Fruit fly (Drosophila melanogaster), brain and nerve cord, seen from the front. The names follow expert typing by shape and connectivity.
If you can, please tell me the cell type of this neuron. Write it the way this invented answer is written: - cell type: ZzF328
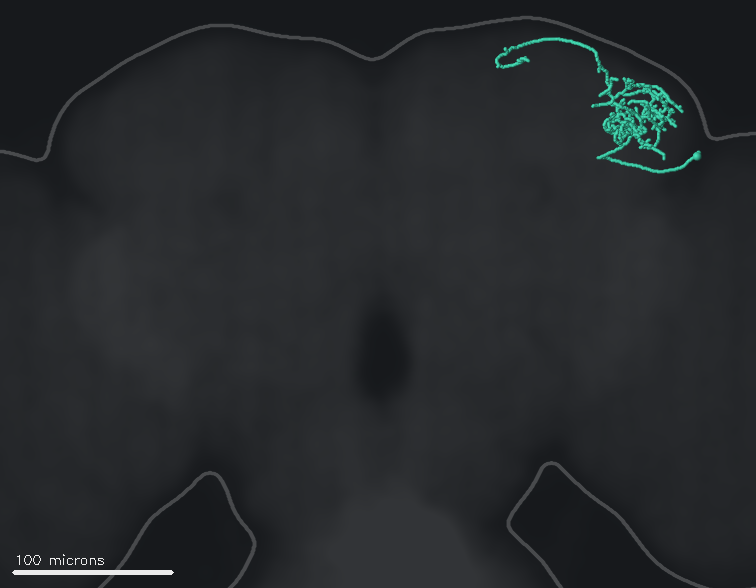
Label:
- cell type: CB1981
